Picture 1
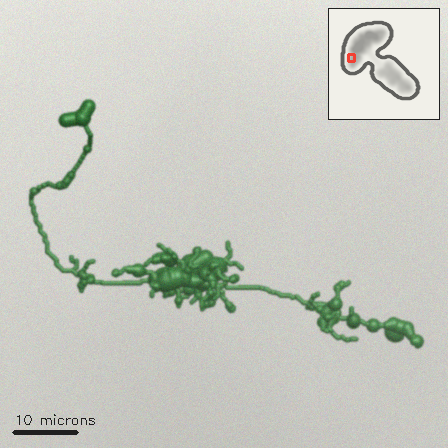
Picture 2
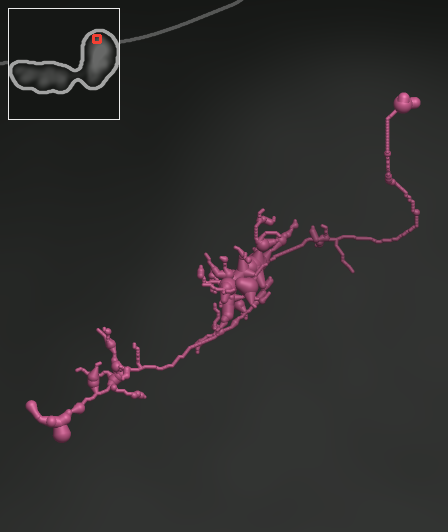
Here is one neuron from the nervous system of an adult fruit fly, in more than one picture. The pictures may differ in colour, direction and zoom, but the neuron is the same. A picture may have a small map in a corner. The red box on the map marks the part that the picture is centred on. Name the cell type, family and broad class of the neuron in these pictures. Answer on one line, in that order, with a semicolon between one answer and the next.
Mi4; Mi; optic-lobe intrinsic neuron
